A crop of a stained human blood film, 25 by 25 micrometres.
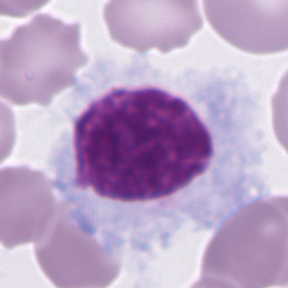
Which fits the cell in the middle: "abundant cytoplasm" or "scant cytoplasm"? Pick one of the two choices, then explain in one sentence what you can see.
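Abundant cytoplasm. The cytoplasm is abundant and pale blue.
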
